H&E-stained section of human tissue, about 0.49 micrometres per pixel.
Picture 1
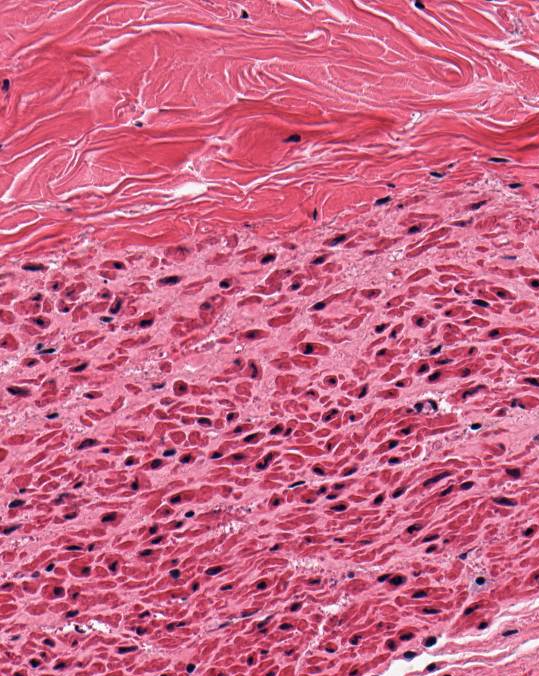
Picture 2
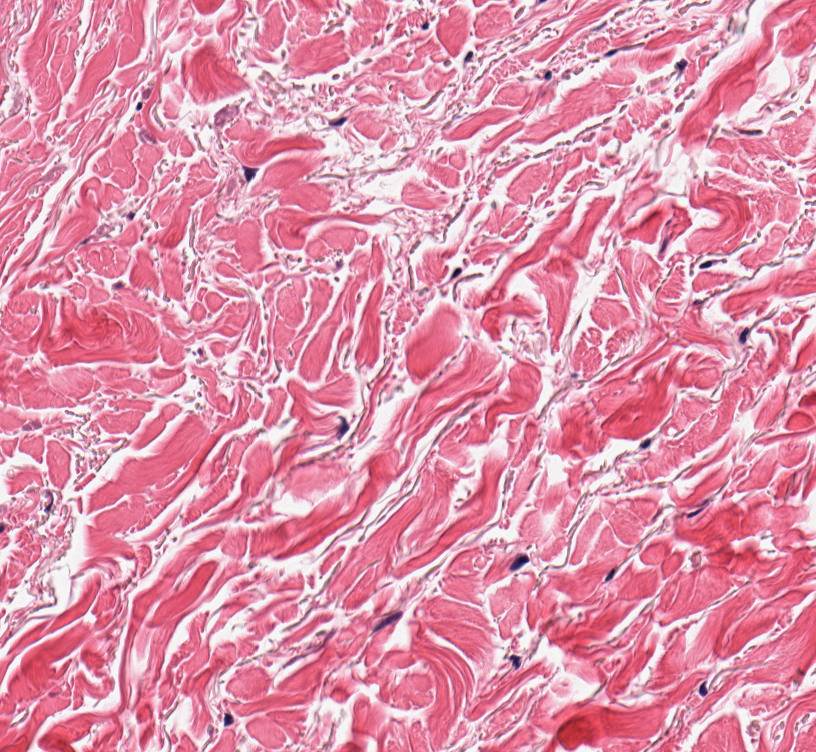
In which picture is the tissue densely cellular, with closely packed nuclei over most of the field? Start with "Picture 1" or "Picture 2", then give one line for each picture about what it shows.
Picture 1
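Picture 1: The upper third of the field is dense pink fibrous tissue and the lower two-thirds is densely cellular tissue.
Picture 2: Nuclei are sparse and appear as small, dark, elongated fibroblast nuclei lying between the bundles.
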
